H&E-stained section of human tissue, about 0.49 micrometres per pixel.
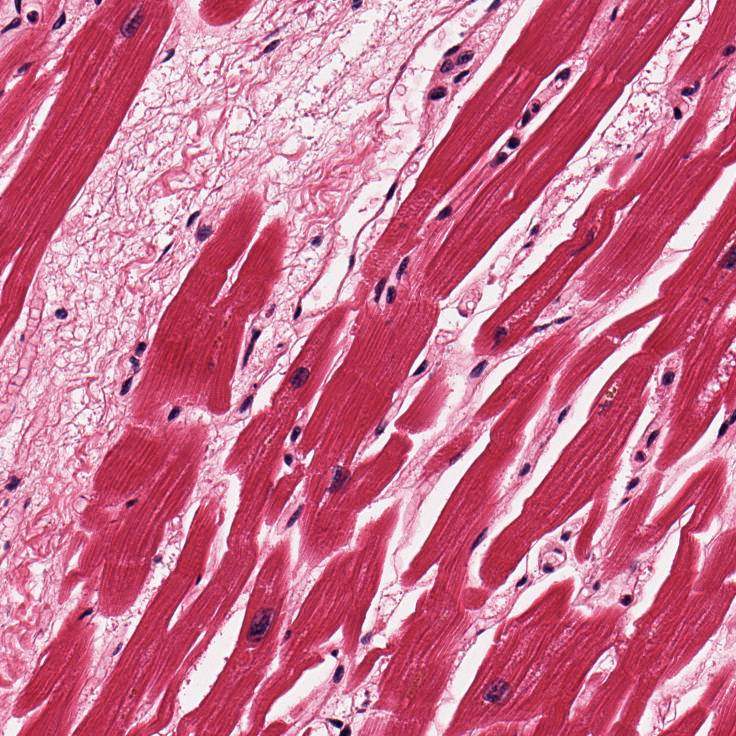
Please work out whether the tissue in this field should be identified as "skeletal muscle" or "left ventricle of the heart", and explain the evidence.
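This is left ventricle of the heart rather than skeletal muscle. Across most of the field the muscle fibres run obliquely from lower left to upper right, and many branch and join neighbouring fibres. Small, dark, elongated nuclei sit in the narrow spaces between the fibres. A few golden-brown granules lie close to the nuclei of some muscle fibres.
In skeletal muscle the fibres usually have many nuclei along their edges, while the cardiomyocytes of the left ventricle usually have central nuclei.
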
